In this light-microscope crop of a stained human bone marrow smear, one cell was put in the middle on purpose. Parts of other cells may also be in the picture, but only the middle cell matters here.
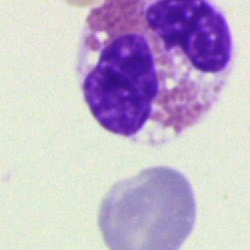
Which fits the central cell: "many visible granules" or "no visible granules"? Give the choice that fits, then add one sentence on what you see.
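Many visible granules. The cytoplasm is packed with coarse pinkish-red granules.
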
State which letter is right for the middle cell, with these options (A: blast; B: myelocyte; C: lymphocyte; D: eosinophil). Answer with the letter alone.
D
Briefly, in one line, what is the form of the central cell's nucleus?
Multiple nuclear lobes, two or more, can be counted in this cell.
